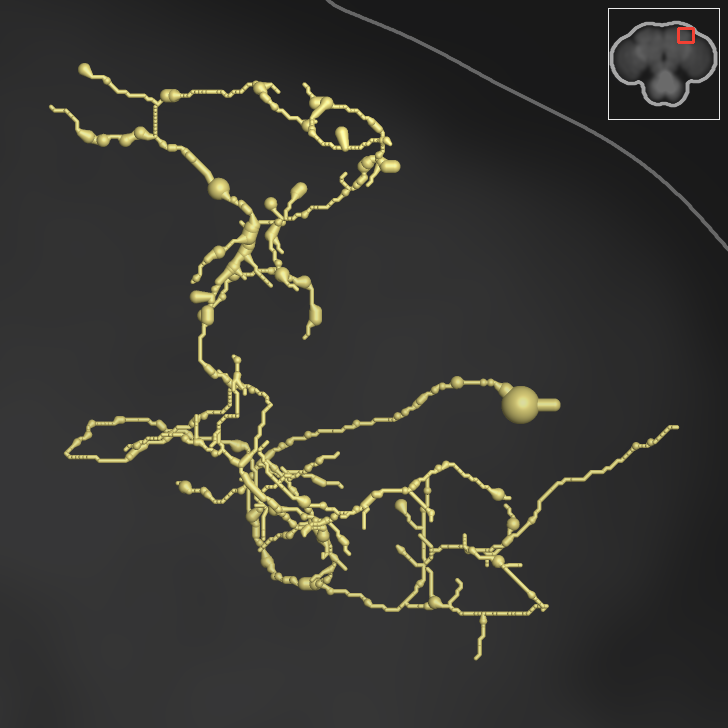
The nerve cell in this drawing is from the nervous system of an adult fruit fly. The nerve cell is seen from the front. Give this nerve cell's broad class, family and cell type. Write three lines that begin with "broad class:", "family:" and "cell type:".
broad class: central-brain intrinsic neuron
family: hemilineage LHp3
cell type: CB2079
